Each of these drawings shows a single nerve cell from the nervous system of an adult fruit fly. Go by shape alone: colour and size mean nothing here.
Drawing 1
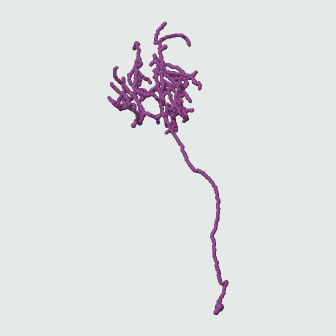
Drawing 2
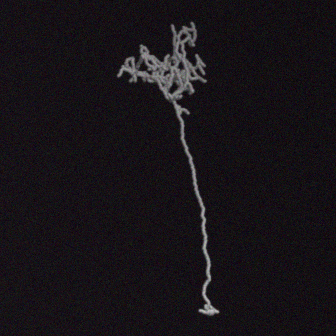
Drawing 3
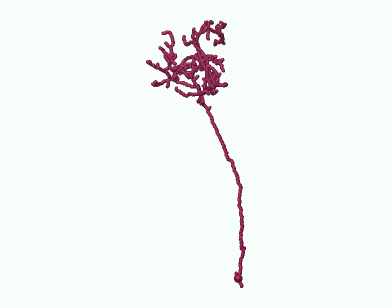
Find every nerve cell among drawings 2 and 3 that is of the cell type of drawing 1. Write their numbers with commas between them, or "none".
2, 3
